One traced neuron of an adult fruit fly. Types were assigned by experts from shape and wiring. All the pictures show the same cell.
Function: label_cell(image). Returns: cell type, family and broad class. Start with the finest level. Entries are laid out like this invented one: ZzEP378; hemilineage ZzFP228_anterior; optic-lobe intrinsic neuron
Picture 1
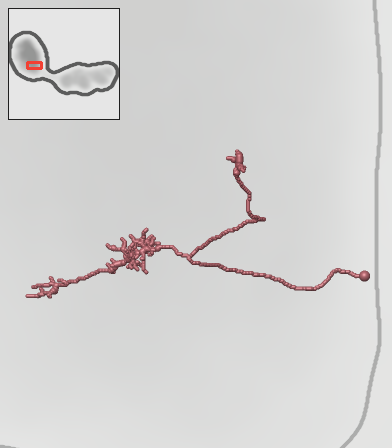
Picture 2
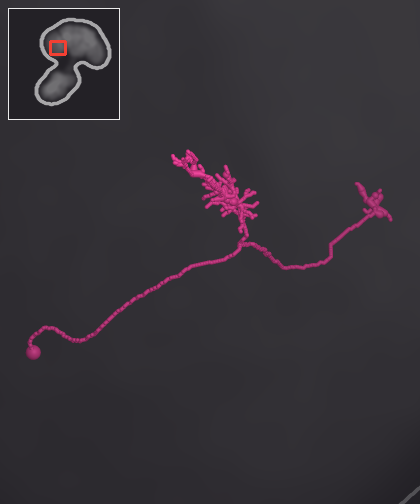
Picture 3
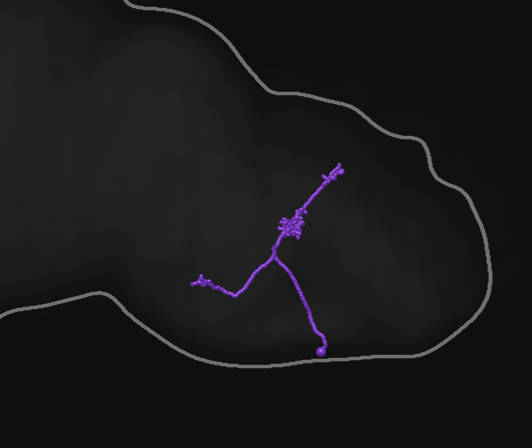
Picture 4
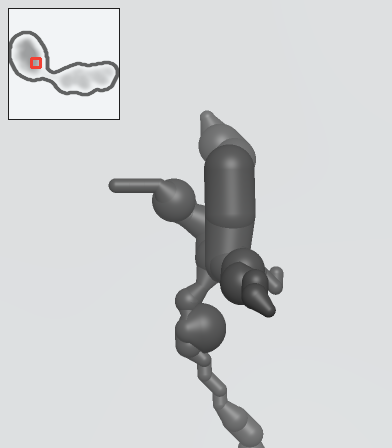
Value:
T2a; T; optic-lobe intrinsic neuron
